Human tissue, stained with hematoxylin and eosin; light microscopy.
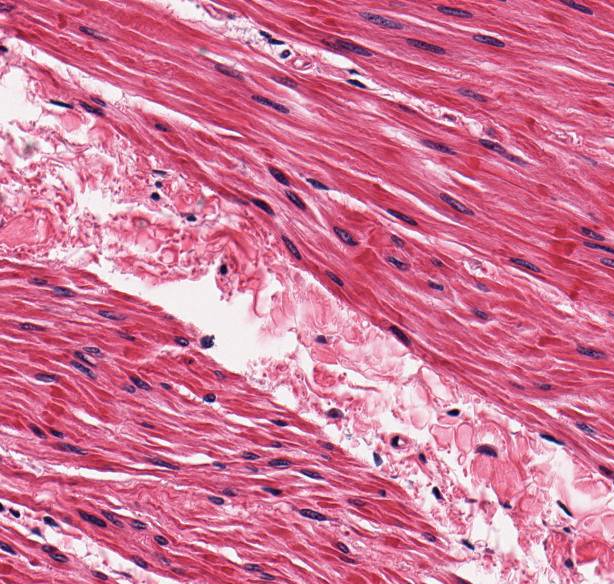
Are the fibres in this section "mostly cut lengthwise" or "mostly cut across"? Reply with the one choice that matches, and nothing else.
Mostly cut lengthwise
